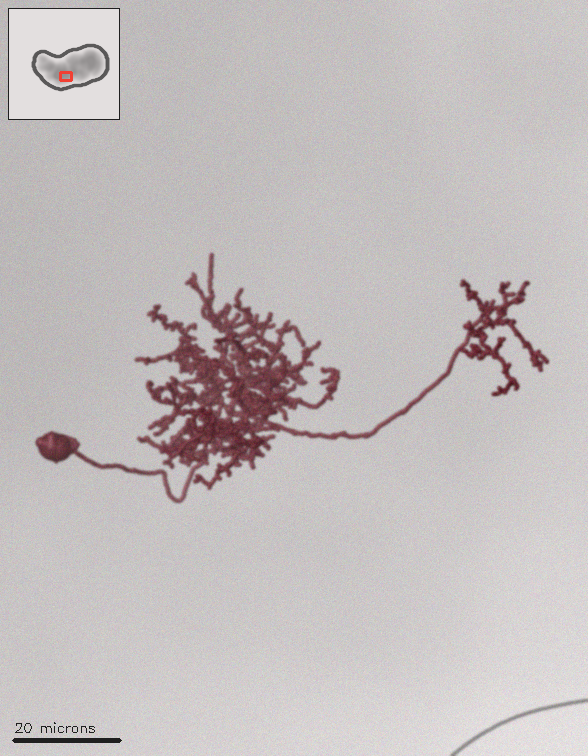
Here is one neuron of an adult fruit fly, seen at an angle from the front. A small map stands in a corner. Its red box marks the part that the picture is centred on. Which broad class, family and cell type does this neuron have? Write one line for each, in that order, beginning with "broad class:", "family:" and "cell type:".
broad class: optic-lobe intrinsic neuron
family: Tlp
cell type: Tlp12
